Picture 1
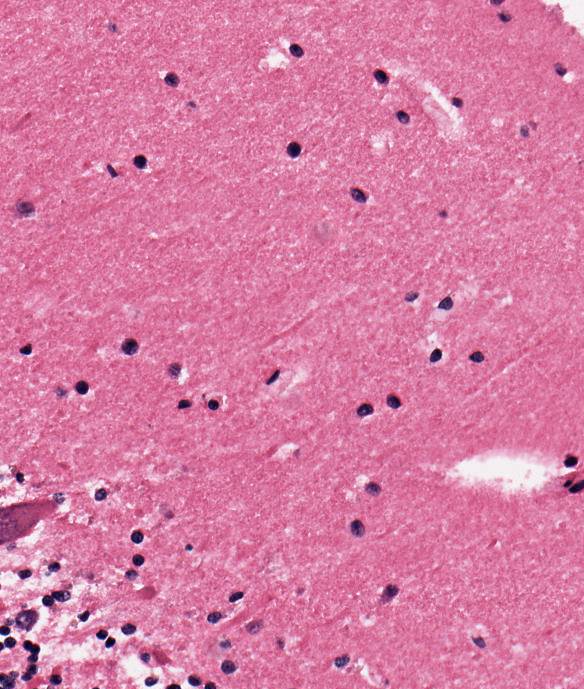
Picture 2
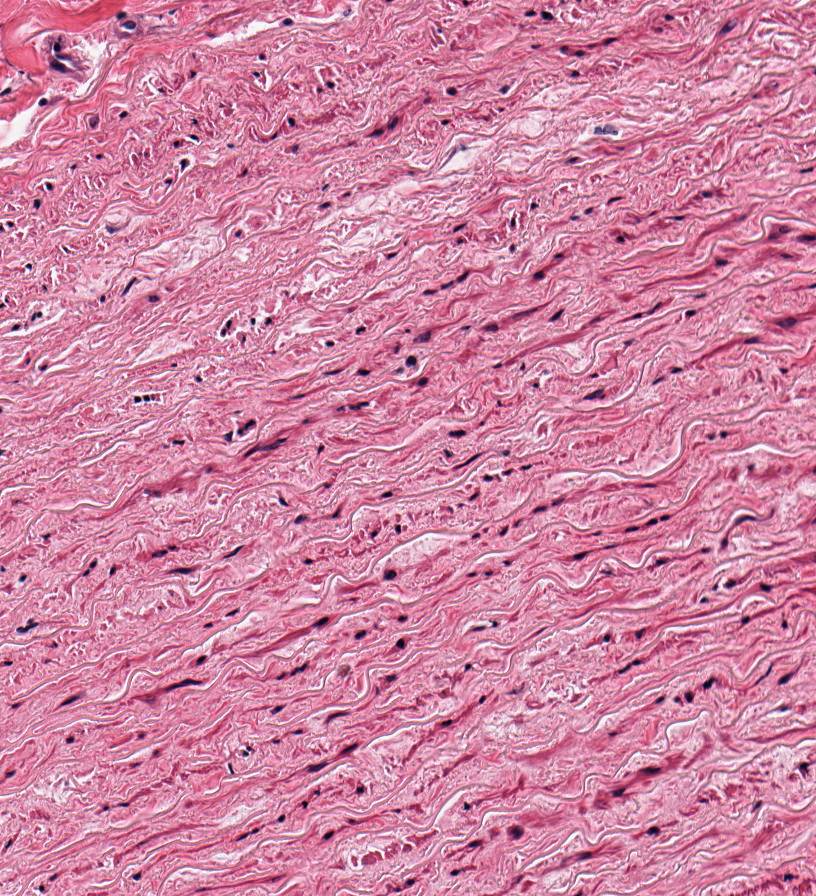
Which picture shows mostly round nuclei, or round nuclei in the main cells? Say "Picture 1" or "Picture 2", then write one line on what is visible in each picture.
Picture 1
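Picture 1: The scattered cells in the pink neuropil show small round dark nuclei with little or no visible cytoplasm.
Picture 2: Most nuclei are small, dark and elongated, lying along the line of the fibres.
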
